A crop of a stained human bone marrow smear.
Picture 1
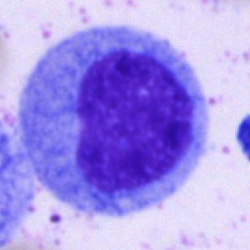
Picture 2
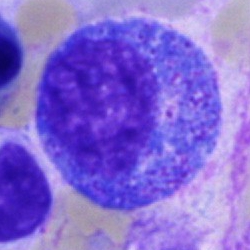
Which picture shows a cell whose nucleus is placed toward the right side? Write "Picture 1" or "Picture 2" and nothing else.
Picture 1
